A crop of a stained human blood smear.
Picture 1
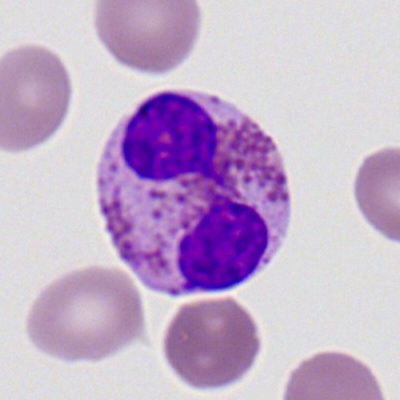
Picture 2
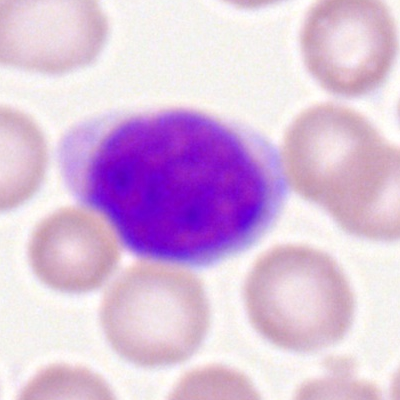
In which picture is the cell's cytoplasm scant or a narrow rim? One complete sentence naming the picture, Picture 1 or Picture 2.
The nucleus occupies most of the cell in picture 2.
